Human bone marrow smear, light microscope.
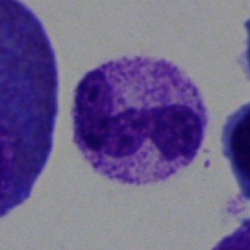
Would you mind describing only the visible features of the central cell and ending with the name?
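Nucleus a curved band stretching across the cell from left to right. Band pinched in once near its middle, leaving two broad ends. No nucleolus visible. Cell outline round. Segmented neutrophil.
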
